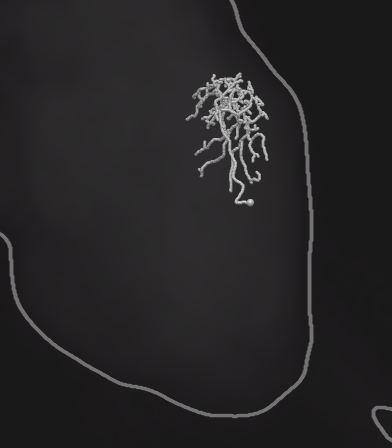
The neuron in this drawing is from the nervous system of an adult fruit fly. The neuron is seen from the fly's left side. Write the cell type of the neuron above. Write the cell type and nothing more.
Li19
